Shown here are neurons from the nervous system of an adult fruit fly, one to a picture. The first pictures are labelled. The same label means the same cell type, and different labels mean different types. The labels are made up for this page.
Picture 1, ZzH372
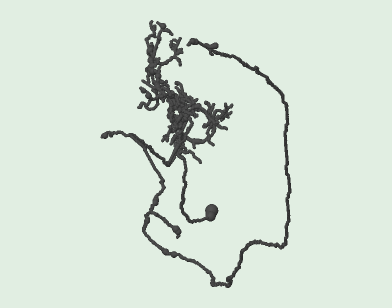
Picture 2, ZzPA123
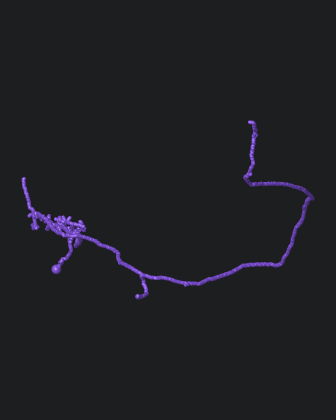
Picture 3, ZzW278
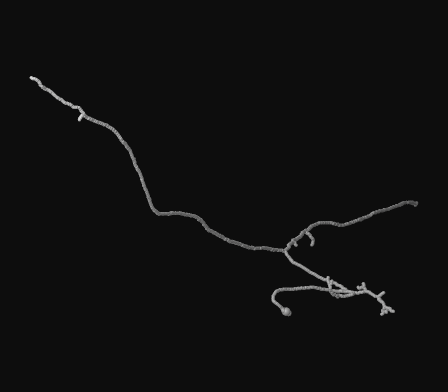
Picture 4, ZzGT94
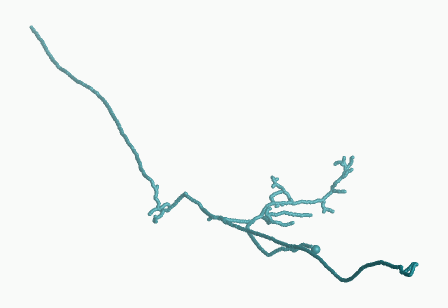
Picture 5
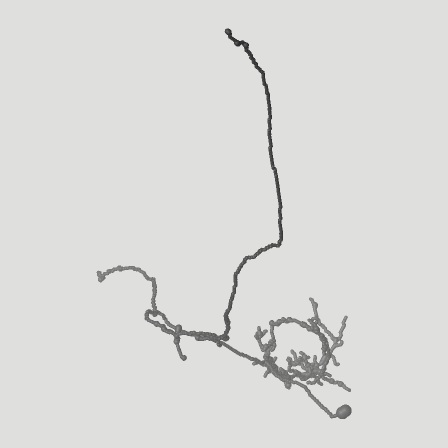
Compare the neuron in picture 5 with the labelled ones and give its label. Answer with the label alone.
ZzW278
